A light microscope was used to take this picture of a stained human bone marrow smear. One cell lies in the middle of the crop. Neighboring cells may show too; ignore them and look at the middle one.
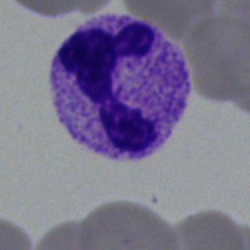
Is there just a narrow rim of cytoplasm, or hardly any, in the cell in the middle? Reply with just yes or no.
No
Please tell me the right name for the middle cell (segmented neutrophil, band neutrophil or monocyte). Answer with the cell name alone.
segmented neutrophil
